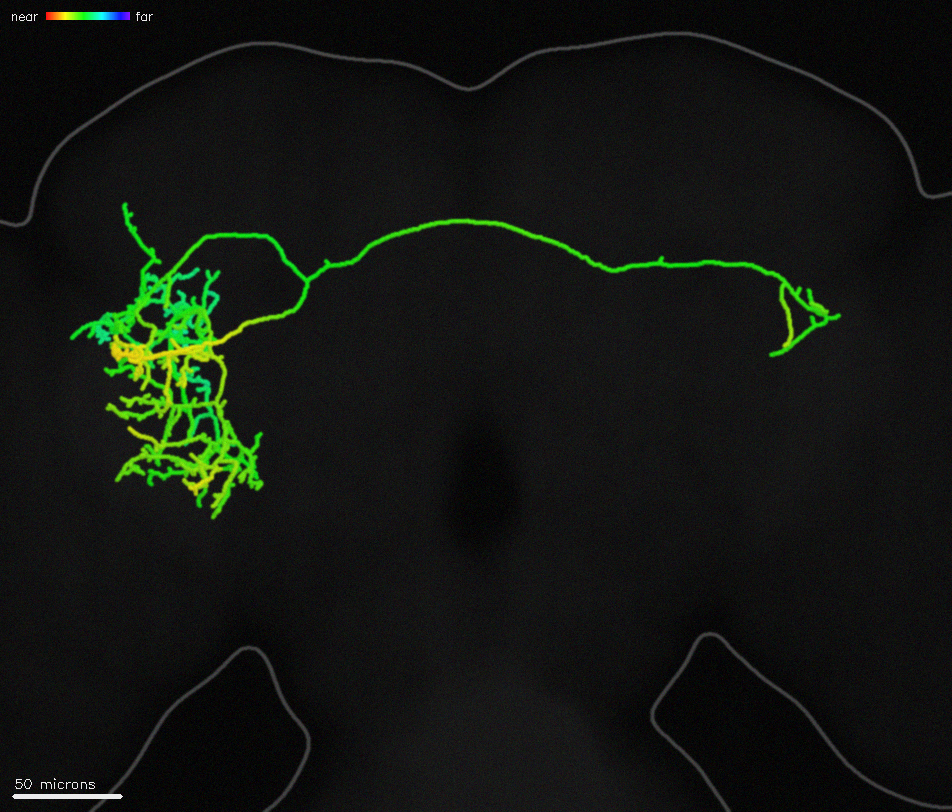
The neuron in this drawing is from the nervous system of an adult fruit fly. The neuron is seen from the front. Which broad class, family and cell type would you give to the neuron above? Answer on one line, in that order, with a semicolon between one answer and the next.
central-brain intrinsic neuron; hemilineage VLPa1_medial; CB1085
